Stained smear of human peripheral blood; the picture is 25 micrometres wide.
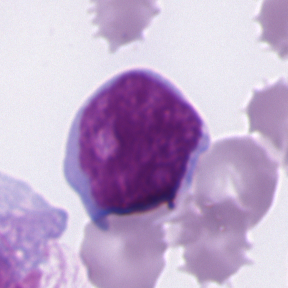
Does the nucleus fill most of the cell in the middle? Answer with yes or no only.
Yes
